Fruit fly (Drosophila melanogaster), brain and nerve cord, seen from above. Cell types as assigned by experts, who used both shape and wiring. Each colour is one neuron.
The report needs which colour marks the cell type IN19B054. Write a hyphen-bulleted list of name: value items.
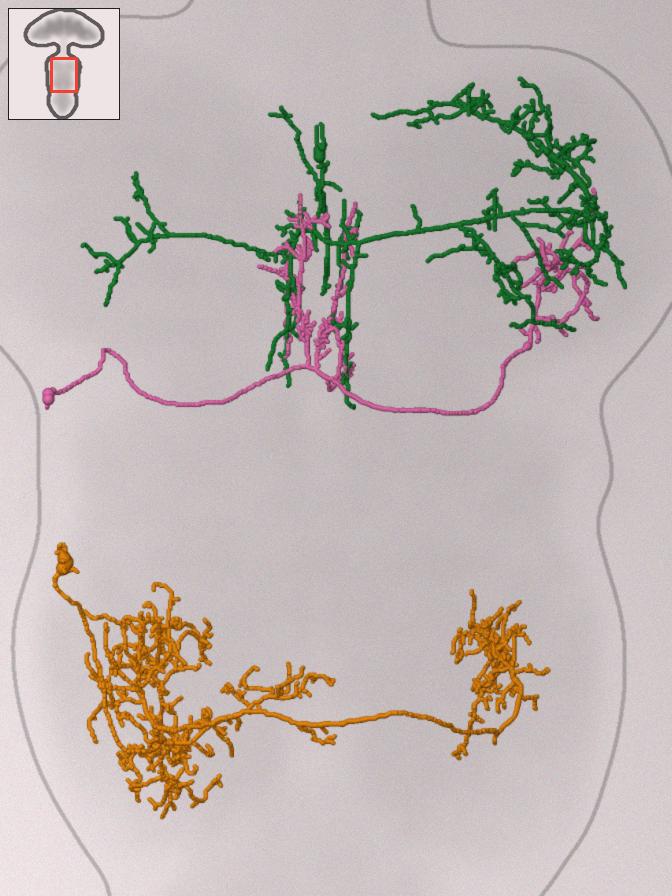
- colour: pink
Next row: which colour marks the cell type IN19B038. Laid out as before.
- colour: orange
